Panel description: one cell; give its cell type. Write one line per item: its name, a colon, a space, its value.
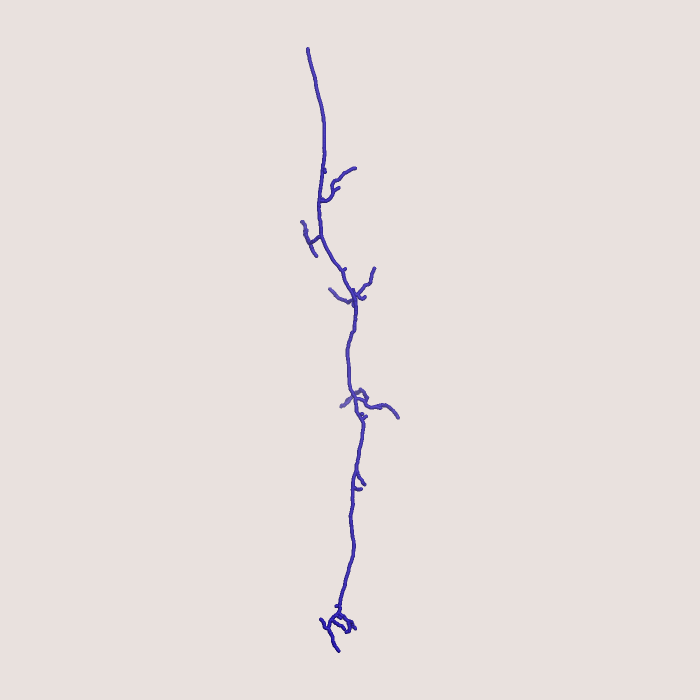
cell type: DNb06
